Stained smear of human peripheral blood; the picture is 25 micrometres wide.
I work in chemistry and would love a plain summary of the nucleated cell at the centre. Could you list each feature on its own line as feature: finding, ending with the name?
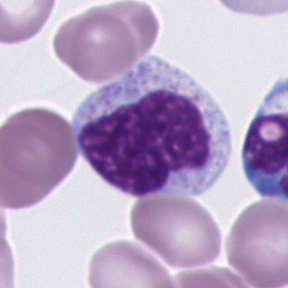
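Shape: an irregular nucleus; notice the indentation on its lower right side
Size: the nucleus measures about 11 by 9 micrometres
Chromatin: dark purple coarse clumps, with lighter gaps between them
Placement: nucleus toward the lower left, so a wider band of cytoplasm lies on the upper right
Granules: fine and purple, scattered throughout the cytoplasm
Identity: band neutrophil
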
